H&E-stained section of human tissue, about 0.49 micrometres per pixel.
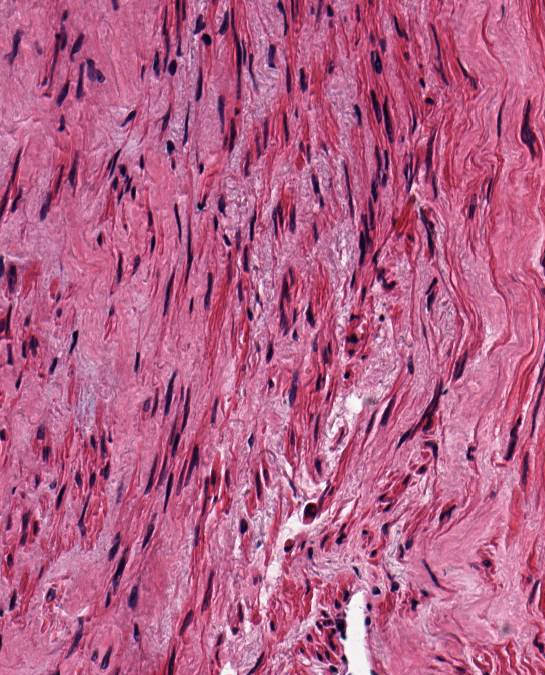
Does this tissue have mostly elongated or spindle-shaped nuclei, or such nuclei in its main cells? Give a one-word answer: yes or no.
Yes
